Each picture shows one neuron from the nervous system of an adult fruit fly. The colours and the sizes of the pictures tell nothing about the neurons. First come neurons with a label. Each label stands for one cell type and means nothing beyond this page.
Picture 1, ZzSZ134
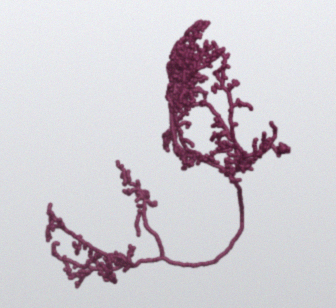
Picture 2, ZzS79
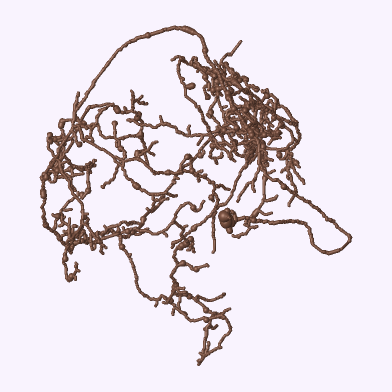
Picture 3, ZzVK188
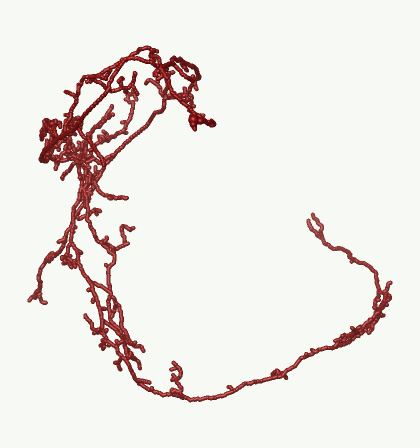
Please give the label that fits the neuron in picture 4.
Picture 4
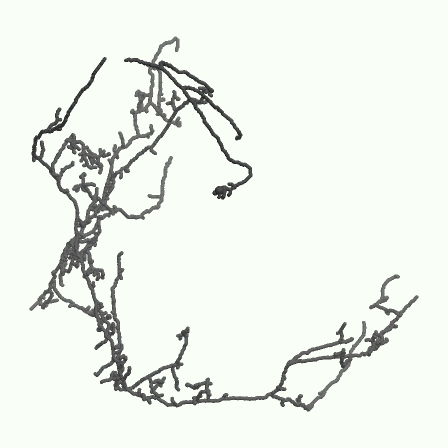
ZzVK188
